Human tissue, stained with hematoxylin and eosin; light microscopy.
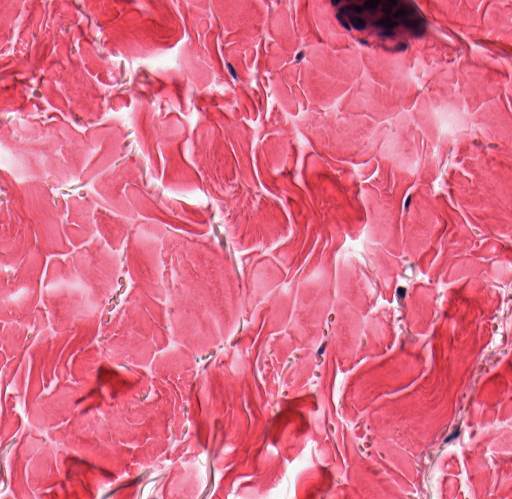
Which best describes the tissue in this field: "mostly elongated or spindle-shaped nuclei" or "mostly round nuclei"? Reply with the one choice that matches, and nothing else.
Mostly elongated or spindle-shaped nuclei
